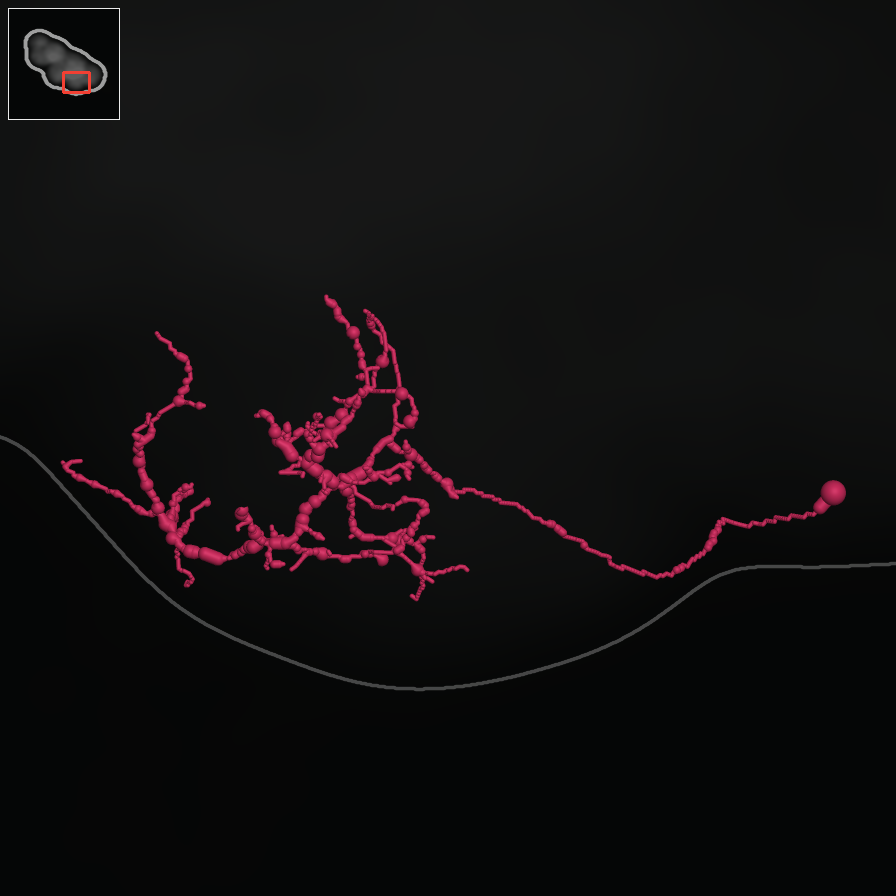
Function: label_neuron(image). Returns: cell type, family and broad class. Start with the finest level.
IN13B075; hemilineage 13B; nerve-cord intrinsic neuron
